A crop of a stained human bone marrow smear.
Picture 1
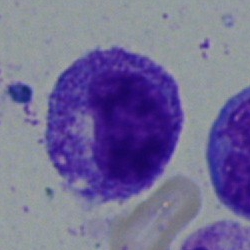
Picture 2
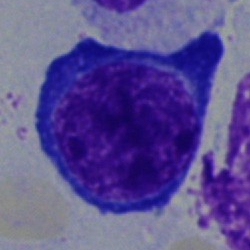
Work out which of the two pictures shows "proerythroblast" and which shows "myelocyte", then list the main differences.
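Looking at these two, the myelocyte is in picture 1 and the proerythroblast in picture 2. The clearest difference is the cytoplasm: numerous purple granules crowd the myelocyte's, while the proerythroblast's shows no granules and stains deep blue.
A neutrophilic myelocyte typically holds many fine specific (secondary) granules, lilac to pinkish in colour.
There's also a paler, less granular area in the myelocyte beside the left edge of its nucleus. Then the proportions: in the myelocyte the nucleus sits off-centre toward the right, with a broad rim of cytoplasm mainly on the left, whereas in the proerythroblast the nucleus fills most of the cell and leaves only a narrow rim. The nuclei differ too, the myelocyte's staining deep purple throughout and the proerythroblast's showing finely stippled chromatin. As for the outlines, the myelocyte's edge looks finely uneven where granules reach the surface, and the proerythroblast's is irregular, with a pointed cytoplasmic projection at the upper right. No vacuoles appear in the proerythroblast's cytoplasm.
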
